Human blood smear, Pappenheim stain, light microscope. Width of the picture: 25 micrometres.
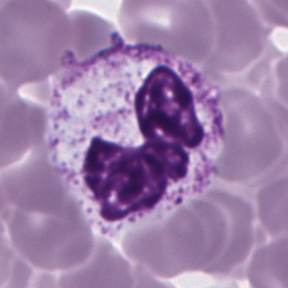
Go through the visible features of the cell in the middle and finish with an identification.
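Plentiful, very pale cytoplasm surrounds a nucleus that lies toward the right side of the cell. Small purple granules are scattered through the cytoplasm, and small projections stand out from the upper edge of the cell. The cell is a segmented neutrophil.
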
